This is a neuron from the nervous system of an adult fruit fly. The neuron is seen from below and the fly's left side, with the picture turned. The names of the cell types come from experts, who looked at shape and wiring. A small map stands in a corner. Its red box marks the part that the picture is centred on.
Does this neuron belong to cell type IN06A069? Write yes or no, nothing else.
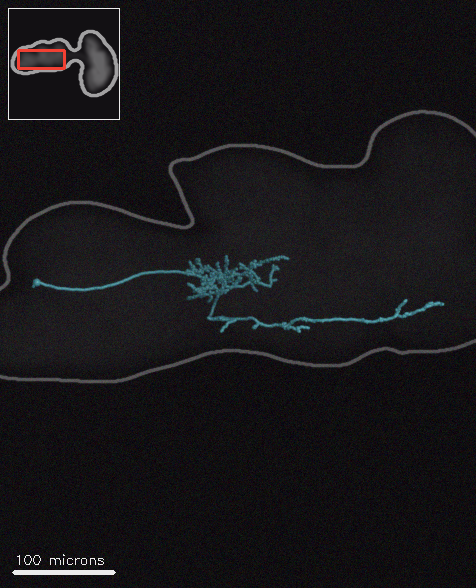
yes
